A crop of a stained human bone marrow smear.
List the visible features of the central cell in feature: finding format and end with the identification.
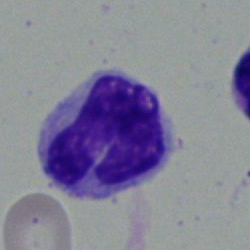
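Nuclear cleft: deep, entering from the lower edge, partly dividing the nucleus into two lobes
Nuclear size: fills most of the cell
Chromatin: deep purple throughout
Nuclear dots: small, pale pinkish, scattered over the nucleus
Name: monocyte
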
